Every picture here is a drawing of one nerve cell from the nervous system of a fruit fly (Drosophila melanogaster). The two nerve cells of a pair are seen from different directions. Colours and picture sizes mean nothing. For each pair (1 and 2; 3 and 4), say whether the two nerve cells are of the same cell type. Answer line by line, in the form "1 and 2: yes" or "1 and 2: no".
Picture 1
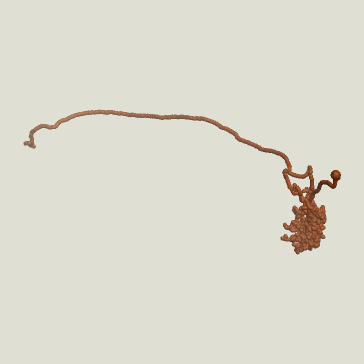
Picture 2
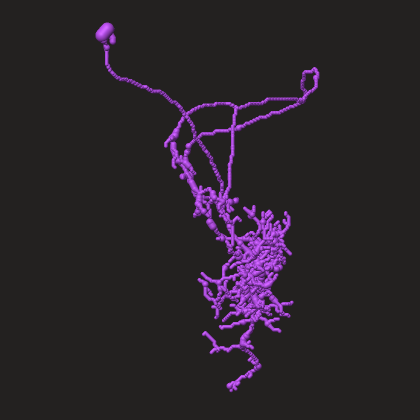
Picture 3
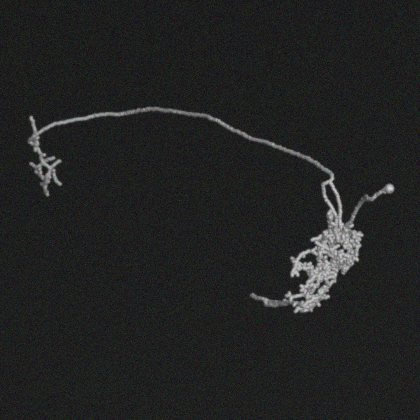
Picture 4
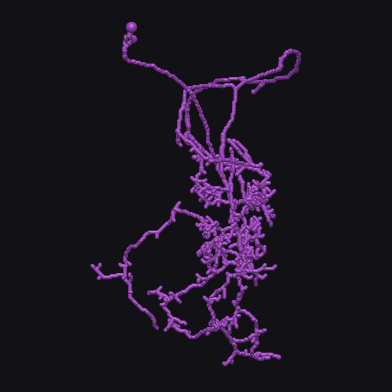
1 and 2: yes
3 and 4: no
